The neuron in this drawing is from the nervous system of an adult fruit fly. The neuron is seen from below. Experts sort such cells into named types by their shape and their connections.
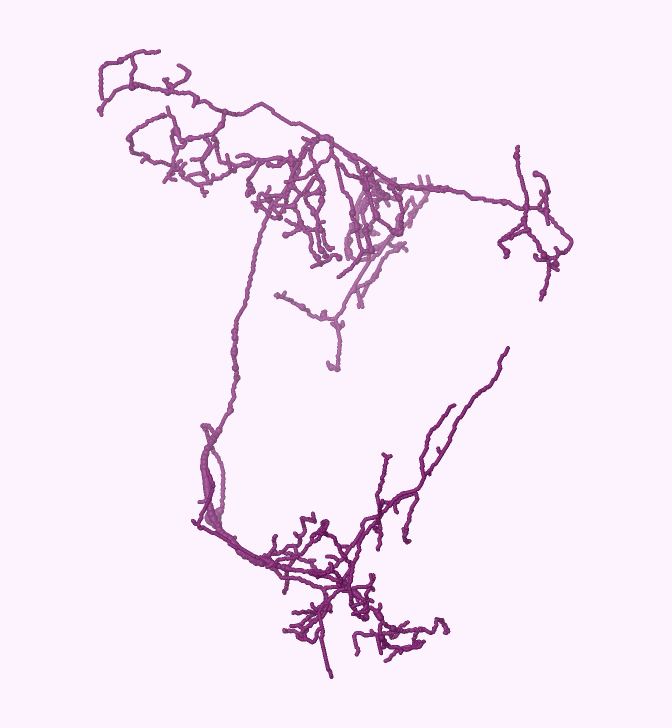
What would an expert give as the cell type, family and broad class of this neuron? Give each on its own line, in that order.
FB6M
class CX
central-brain intrinsic neuron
